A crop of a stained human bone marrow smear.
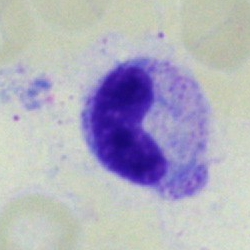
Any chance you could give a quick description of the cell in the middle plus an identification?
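A roughly round outline encloses a nucleus placed toward the left side of the cell. The nucleus is indented, its notch opening toward the right, and no nucleoli are visible in it. The cell in the middle is a band neutrophil.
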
